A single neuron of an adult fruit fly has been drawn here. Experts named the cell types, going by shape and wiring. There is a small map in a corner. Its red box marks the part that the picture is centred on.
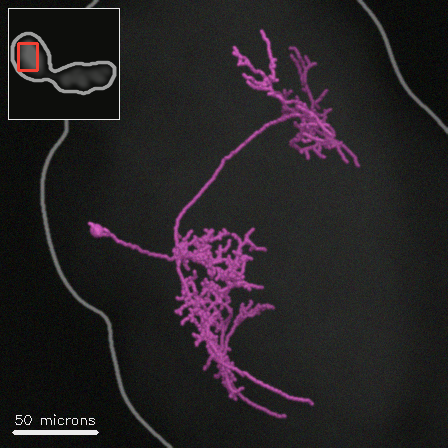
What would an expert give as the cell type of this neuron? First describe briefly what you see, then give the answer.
From top to bottom in the picture it spans about 250 microns. Dozens of branch ends can be seen. It is a central-brain intrinsic neuron. The cell type is VES025.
